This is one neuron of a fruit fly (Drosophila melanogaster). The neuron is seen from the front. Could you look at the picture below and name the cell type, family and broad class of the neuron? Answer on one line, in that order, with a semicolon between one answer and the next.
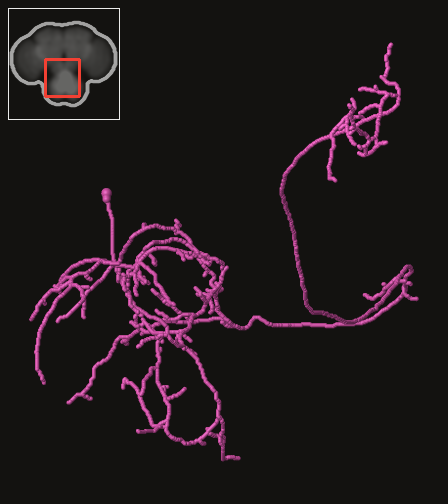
AN19B044; hemilineage 19B; ascending neuron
